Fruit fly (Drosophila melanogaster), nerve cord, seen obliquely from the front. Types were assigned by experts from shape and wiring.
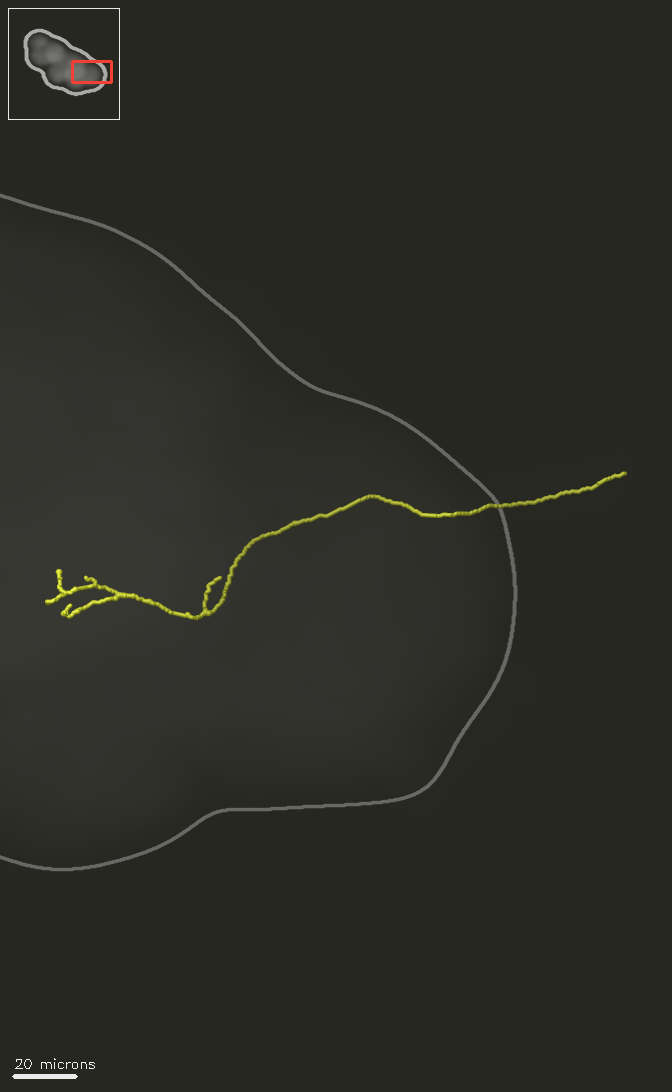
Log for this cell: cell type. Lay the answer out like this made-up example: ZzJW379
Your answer: WG1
